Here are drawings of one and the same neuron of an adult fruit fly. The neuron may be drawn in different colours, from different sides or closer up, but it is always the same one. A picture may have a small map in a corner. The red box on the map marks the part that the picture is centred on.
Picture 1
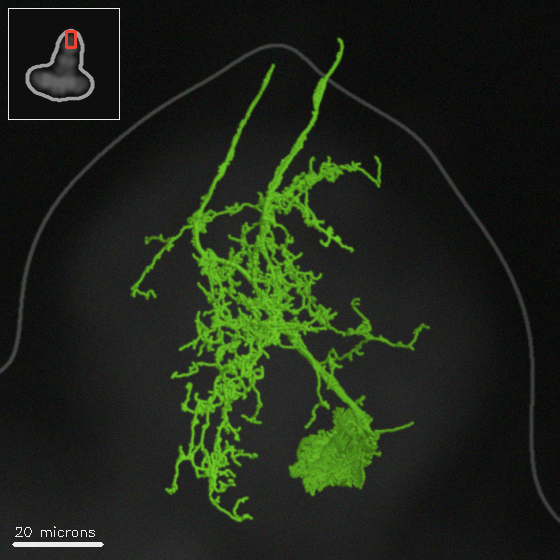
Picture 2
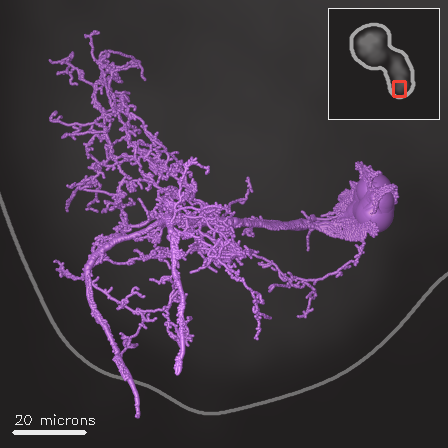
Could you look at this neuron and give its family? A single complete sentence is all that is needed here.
Family hemilineage 00B is where this neuron is grouped.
